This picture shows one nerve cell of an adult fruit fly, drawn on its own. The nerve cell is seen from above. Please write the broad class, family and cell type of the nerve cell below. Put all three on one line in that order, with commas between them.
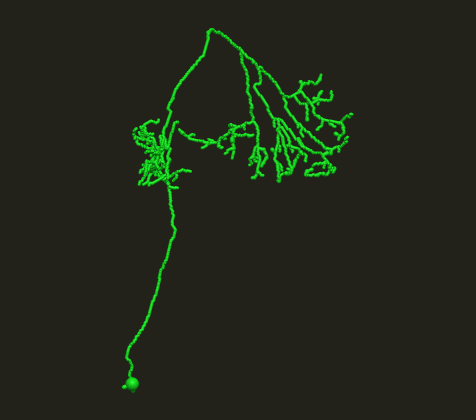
central-brain intrinsic neuron, hemilineage DL1_dorsal, FB1E_a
